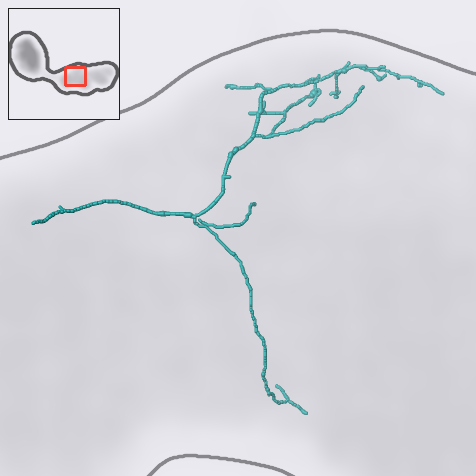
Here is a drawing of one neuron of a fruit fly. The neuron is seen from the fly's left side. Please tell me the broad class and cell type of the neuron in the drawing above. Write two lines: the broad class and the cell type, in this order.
sensory neuron entering the nerve cord
SNxx28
